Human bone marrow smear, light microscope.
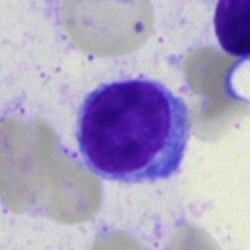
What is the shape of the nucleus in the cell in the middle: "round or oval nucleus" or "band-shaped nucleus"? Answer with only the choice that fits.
Round or oval nucleus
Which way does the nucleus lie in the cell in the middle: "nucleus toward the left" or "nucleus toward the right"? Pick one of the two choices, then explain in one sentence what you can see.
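Nucleus toward the left. The nucleus sits off-centre toward the left, leaving the wider band of cytoplasm on the right.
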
